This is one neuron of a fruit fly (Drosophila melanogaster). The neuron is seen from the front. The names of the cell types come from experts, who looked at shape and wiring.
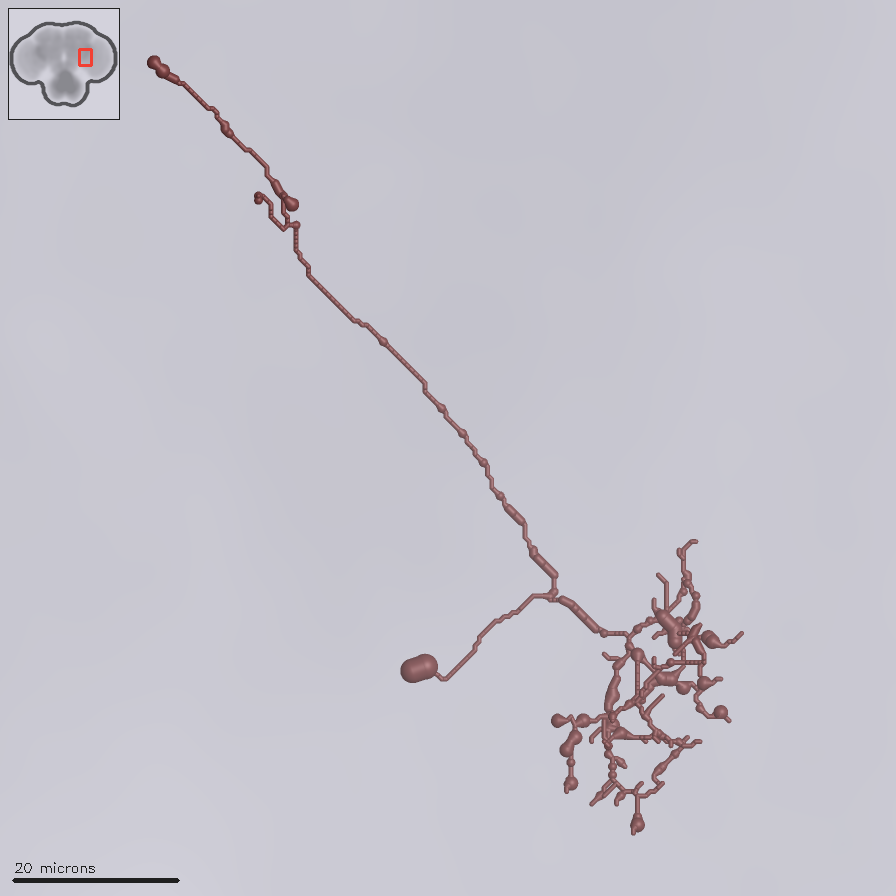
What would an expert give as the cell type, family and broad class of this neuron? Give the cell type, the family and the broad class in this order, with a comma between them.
LPC2, LPC, visual projection neuron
